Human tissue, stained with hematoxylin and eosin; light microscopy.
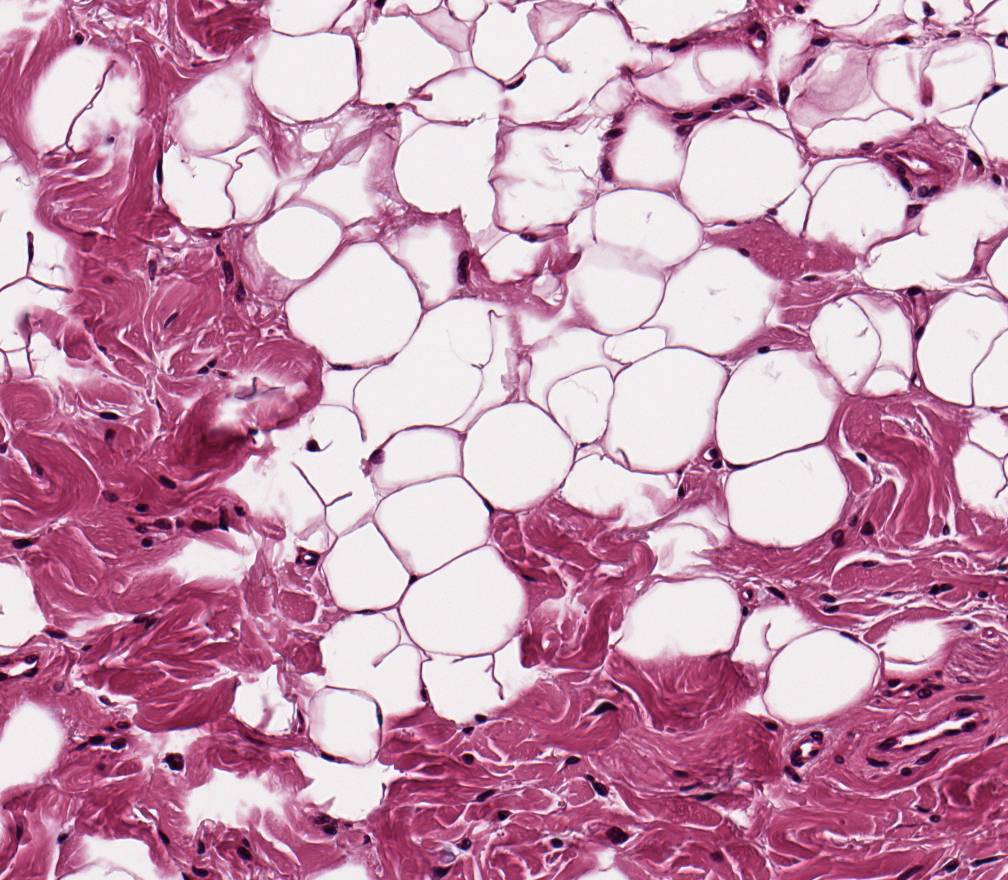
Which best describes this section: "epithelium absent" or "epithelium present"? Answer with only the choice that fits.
Epithelium absent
